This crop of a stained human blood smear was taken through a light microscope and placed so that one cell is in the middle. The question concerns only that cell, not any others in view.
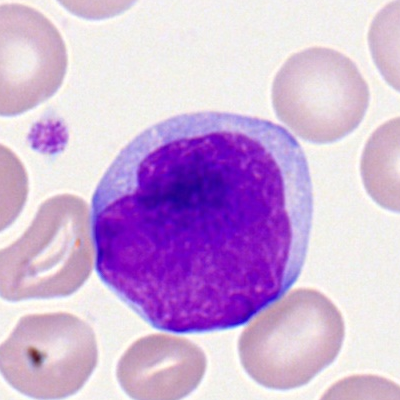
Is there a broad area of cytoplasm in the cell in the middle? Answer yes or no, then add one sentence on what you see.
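No. The nucleus fills most of the cell.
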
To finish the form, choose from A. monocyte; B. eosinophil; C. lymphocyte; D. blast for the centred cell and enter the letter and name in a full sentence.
The correct choice is option D, which identifies the middle cell as a blast.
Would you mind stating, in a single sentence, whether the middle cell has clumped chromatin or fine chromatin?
No coarse chromatin clumps are present; the pattern is fine.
